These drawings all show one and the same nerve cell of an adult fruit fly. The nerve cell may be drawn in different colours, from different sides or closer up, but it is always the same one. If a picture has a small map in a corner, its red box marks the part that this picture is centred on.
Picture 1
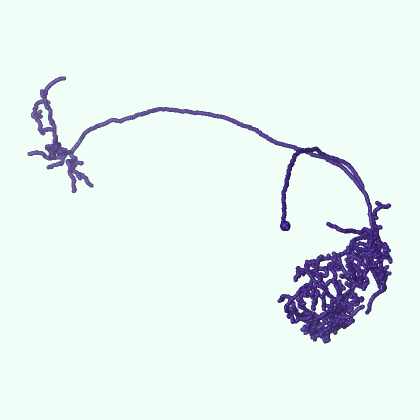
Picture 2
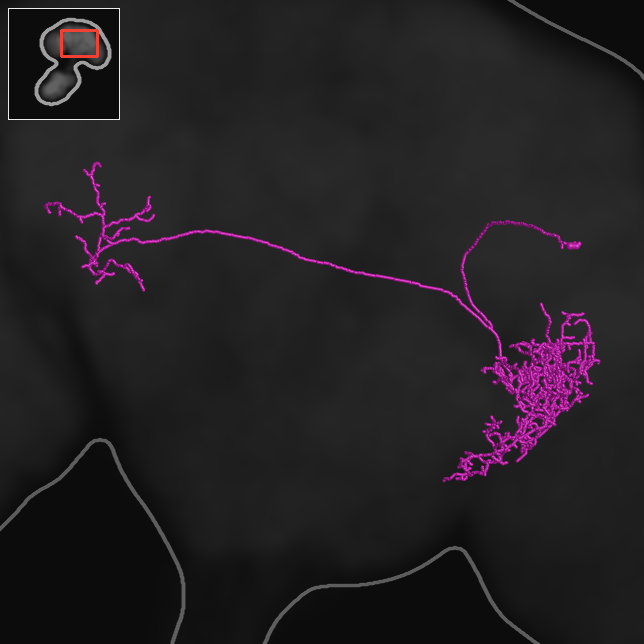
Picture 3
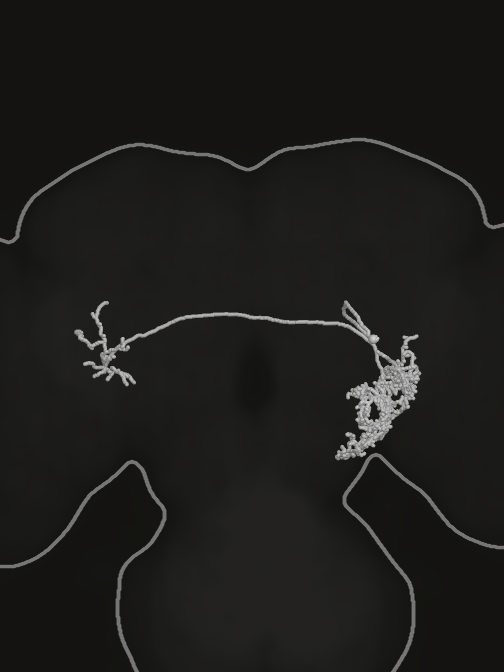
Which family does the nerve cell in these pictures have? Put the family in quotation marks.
"hemilineage VLPa2"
